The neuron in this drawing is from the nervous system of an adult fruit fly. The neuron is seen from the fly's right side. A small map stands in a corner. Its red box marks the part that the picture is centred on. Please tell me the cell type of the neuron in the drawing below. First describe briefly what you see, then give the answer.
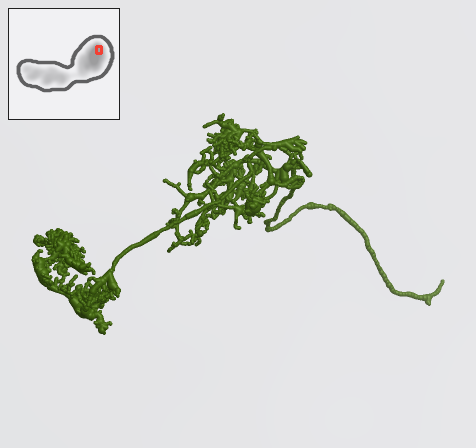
The drawing shows no cell body. The picture shows dozens of branch ends. It is an optic-lobe intrinsic neuron. Its cell type is L5.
